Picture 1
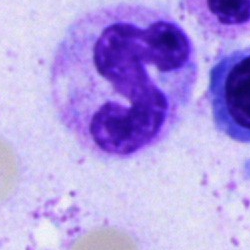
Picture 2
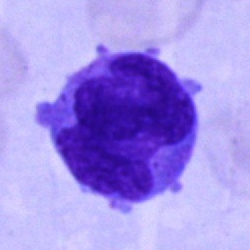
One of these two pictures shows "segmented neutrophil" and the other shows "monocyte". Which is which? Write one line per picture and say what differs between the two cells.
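The cell in picture 1 is a segmented neutrophil. The cytoplasm is plentiful and pale pinkish-lilac.
The cell in picture 2 is a monocyte. The cytoplasm is a scant, pale bluish-lilac rim, widest at the lower right.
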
